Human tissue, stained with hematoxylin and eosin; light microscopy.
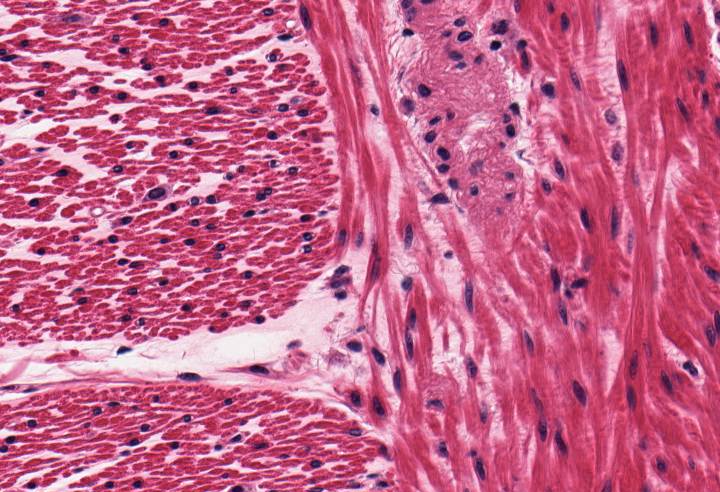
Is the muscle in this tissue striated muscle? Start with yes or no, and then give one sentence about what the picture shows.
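No. On the right, smooth muscle cells run roughly vertically as long spindle-shaped cells.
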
